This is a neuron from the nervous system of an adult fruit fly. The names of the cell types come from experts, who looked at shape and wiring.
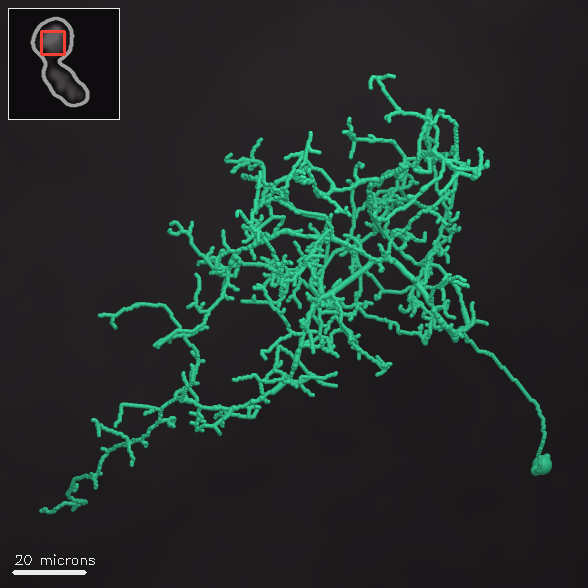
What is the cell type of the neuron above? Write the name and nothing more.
CB1932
